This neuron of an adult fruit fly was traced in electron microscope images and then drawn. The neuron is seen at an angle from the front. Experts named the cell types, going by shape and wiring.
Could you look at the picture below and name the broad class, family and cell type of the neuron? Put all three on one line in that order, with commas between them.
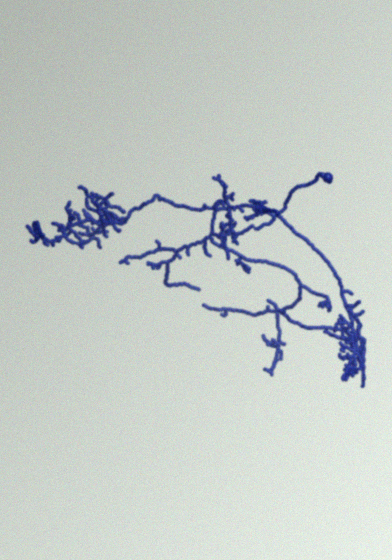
central-brain intrinsic neuron, hemilineage VLPd&p1_posterior, PLP122_a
